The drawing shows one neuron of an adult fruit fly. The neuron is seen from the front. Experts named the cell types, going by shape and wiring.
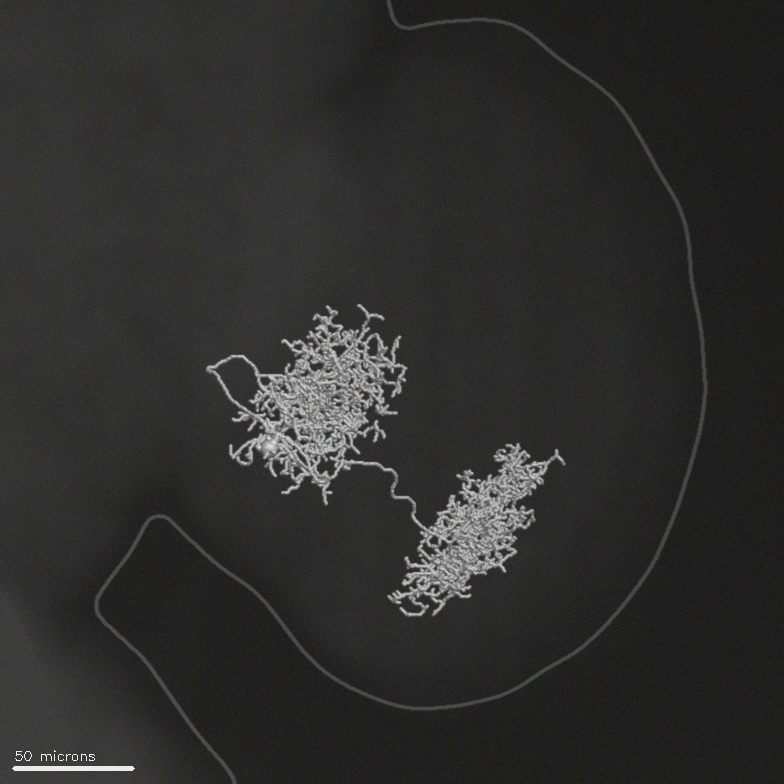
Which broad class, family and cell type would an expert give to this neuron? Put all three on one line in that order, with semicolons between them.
optic-lobe intrinsic neuron; MeLo; MeLo8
